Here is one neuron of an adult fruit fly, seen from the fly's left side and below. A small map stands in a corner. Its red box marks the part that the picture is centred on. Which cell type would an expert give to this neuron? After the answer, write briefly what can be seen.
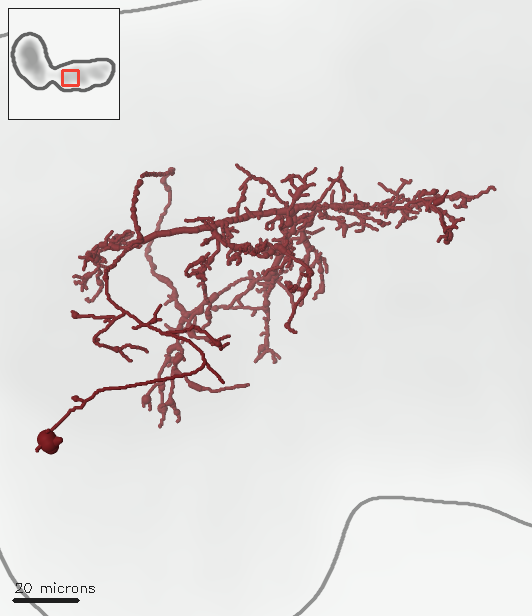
The cell type is IN02A020. This is a nerve-cord intrinsic neuron. Its cell body lies at the lower left of the picture. From left to right in the picture it spans about 150 microns.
